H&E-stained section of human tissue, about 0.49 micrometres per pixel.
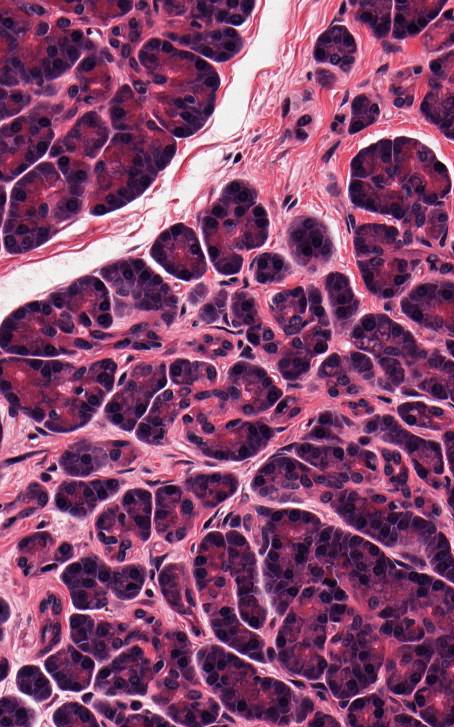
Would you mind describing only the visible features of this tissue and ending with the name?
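Looking at the acinar cells, their round, dark nuclei sit toward the outer edge of each acinus, small and fairly uniform in size across the field. Near the nuclei the cytoplasm is purple, turning pink-red toward the centre of the acini. The central lumens themselves are too small to make out. This is pancreas.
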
